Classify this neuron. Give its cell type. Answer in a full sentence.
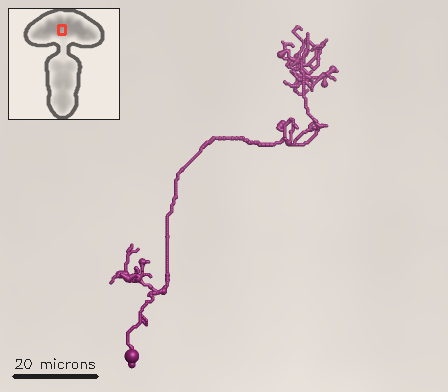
The cell type is PFNp_e.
